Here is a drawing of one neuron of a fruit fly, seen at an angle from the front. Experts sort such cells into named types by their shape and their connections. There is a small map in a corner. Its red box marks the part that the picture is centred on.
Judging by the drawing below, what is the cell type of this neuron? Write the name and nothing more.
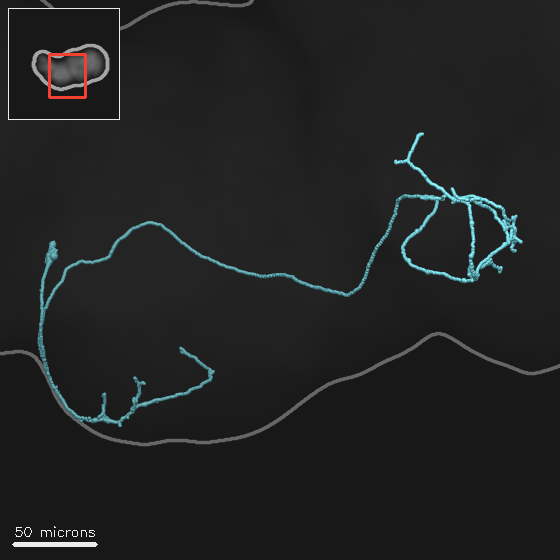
AN19A038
